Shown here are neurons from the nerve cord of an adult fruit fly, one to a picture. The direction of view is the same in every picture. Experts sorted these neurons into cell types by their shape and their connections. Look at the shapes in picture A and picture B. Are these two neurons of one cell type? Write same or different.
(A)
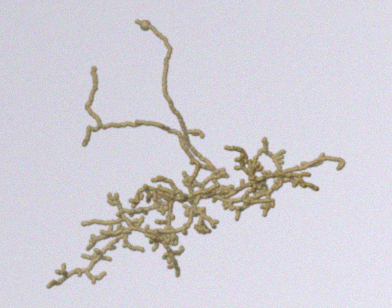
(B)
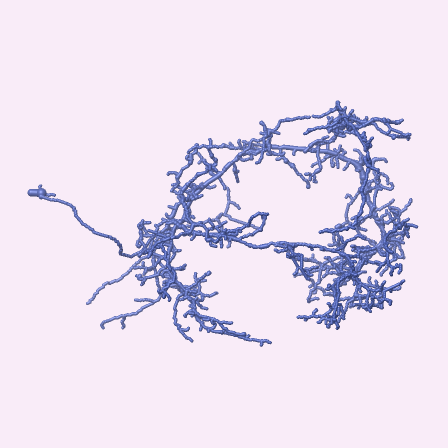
different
